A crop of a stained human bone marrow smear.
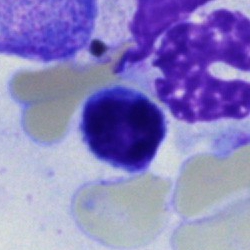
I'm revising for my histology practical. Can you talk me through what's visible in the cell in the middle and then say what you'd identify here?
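This one's round in outline, and the nucleus nearly fills it, leaving at most a barely visible rim of cytoplasm. Dense chromatin, staining a deep dark blue-purple. No granules visible anywhere in it. It's a lymphocyte.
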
